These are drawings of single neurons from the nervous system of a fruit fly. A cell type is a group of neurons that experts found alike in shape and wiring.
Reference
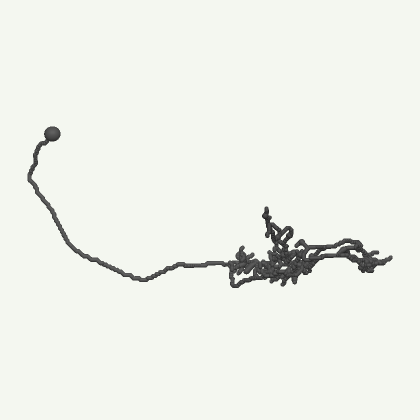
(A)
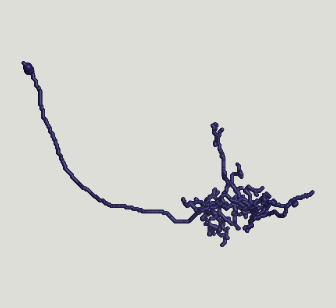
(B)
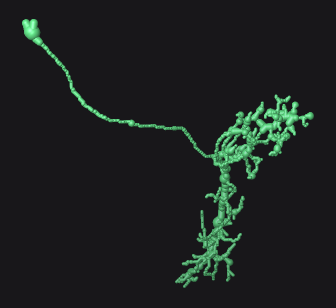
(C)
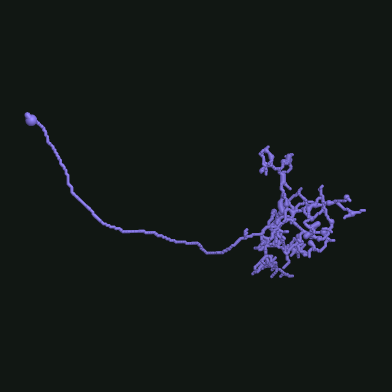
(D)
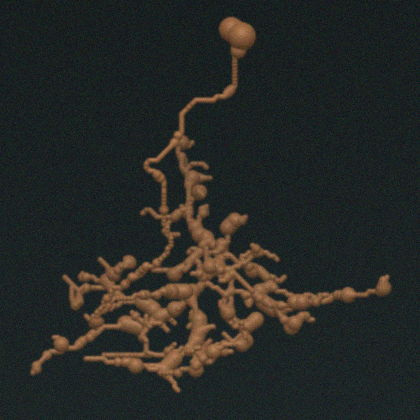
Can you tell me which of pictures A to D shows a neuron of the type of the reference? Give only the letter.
A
